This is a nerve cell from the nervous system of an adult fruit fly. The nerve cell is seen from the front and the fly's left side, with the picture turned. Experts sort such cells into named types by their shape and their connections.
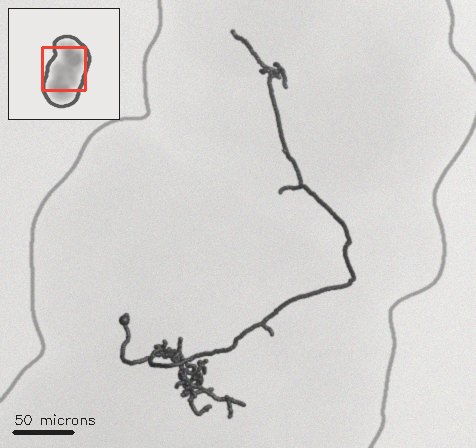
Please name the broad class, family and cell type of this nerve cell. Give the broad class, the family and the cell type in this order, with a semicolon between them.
descending neuron; hemilineage PSp2; DNp17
